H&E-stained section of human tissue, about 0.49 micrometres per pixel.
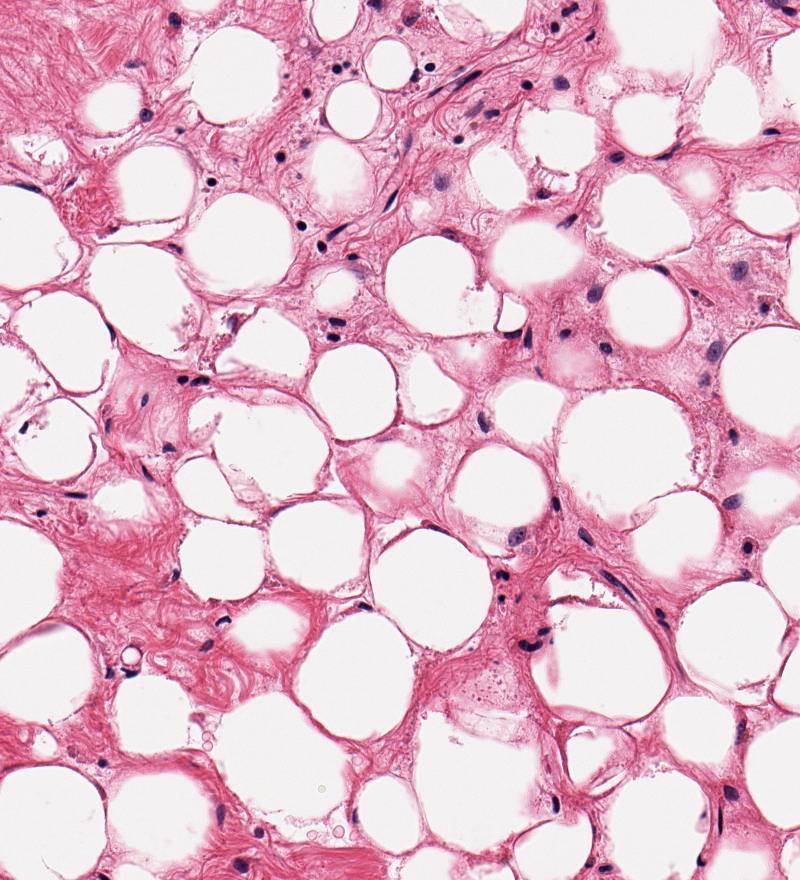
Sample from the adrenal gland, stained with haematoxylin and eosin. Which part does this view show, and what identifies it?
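Tissue: fat. Fat spaces vary considerably in size from one to the next.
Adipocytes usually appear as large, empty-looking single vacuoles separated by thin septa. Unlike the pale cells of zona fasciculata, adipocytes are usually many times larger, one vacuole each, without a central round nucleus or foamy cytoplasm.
Stroma between the spaces holds wavy pink collagen fibres, plainest at the left edge, and elongated spindle-shaped nuclei, for example near top centre. No epithelium or glands anywhere in the field.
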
